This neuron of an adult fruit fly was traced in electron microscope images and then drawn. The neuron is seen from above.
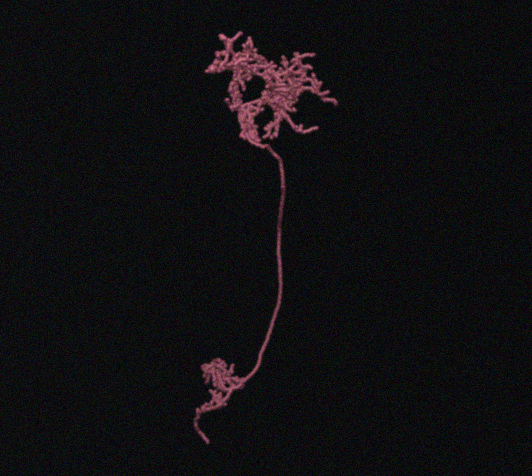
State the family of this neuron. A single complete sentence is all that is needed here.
With respect to family, the neuron is DNge.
